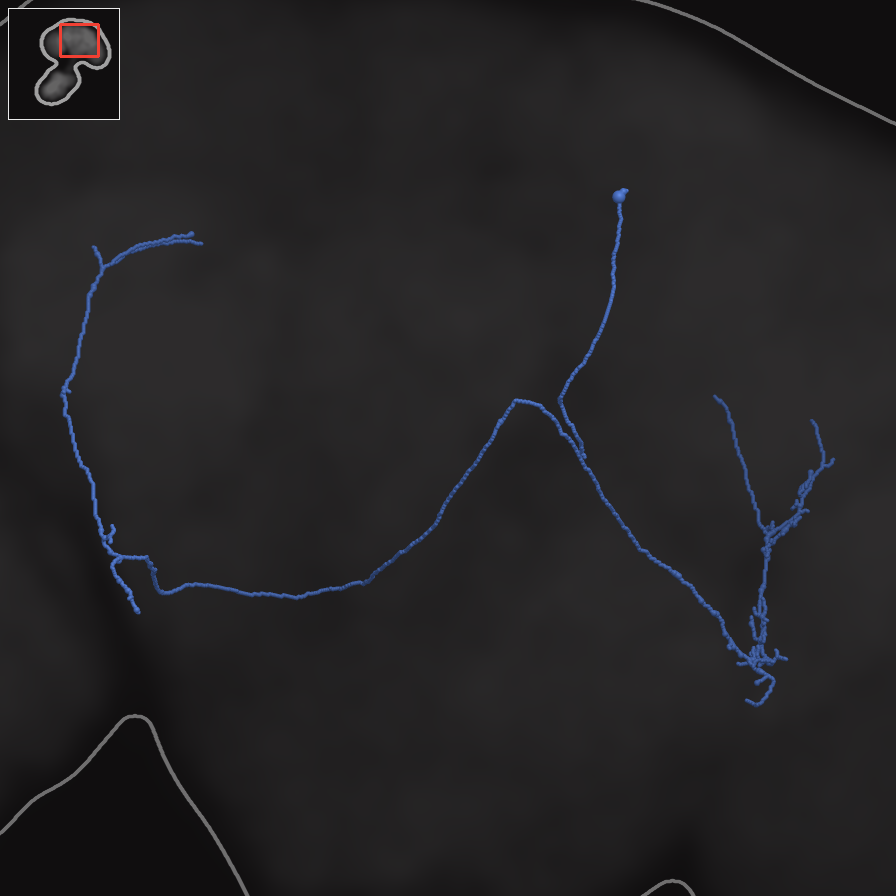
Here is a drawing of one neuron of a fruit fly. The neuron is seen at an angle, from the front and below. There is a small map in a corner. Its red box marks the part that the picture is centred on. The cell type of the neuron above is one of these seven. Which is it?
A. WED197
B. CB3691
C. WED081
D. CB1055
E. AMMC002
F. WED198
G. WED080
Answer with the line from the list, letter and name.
A. WED197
